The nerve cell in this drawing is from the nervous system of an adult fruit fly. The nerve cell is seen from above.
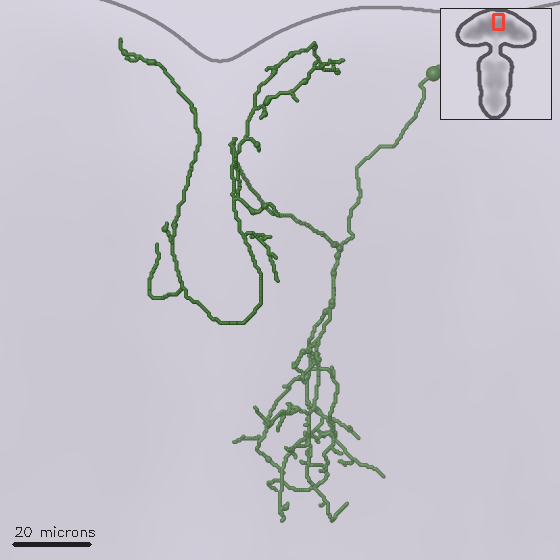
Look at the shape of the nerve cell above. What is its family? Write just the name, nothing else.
hemilineage FLAa2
